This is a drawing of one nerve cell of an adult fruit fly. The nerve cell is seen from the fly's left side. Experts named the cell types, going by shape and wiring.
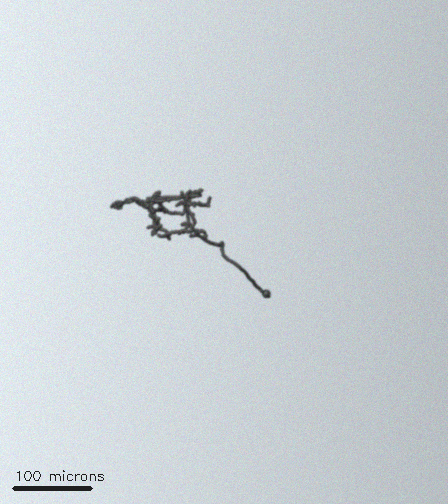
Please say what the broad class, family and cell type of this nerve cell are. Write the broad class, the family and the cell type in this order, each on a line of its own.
nerve-cord intrinsic neuron
hemilineage 12A
IN12A063_b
